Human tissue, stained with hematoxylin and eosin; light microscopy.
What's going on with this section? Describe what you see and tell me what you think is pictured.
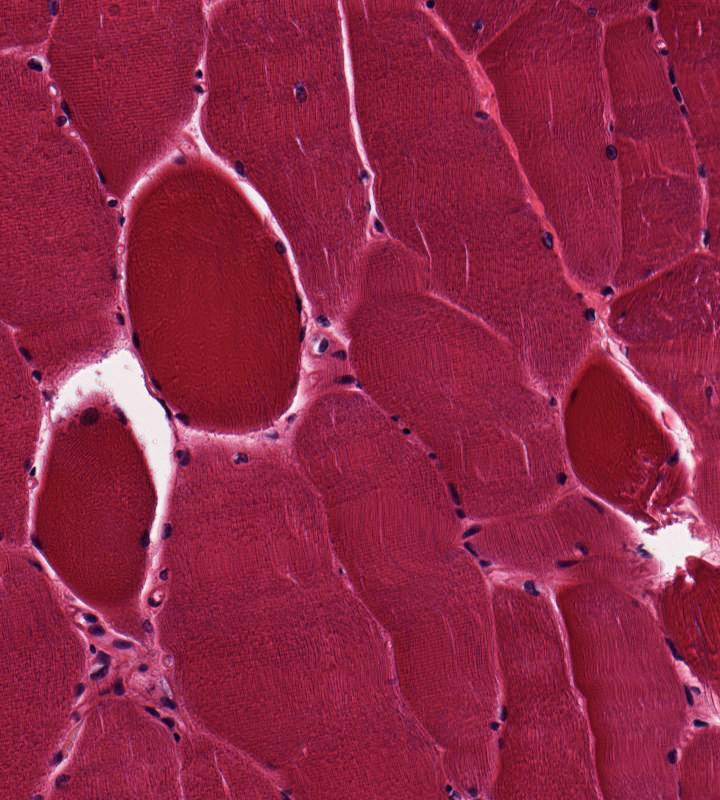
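Three fibres are rounded and smooth-edged, staining more deeply eosinophilic than those around them. These dark rounded fibres look homogeneous, whereas the paler fibres show a fine striated texture. Small, dark, flattened muscle nuclei lie at the edges of the fibres. No fat cells are present between the fibres. This is skeletal muscle.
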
